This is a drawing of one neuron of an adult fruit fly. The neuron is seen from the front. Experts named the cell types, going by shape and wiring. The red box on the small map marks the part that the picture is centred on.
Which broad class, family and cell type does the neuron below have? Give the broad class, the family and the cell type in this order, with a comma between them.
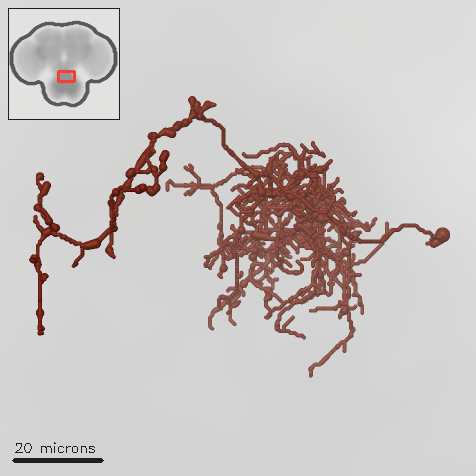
nerve-cord intrinsic neuron, hemilineage 07B, IN07B061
